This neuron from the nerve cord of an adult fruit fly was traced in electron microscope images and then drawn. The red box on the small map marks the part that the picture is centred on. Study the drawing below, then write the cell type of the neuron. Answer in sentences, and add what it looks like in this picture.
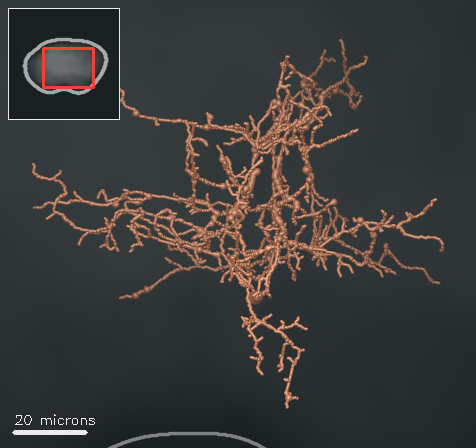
The cell type is IN00A048. This is a nerve-cord intrinsic neuron. From left to right in the picture it spans about 120 microns. As drawn here it is about as wide as it is tall.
